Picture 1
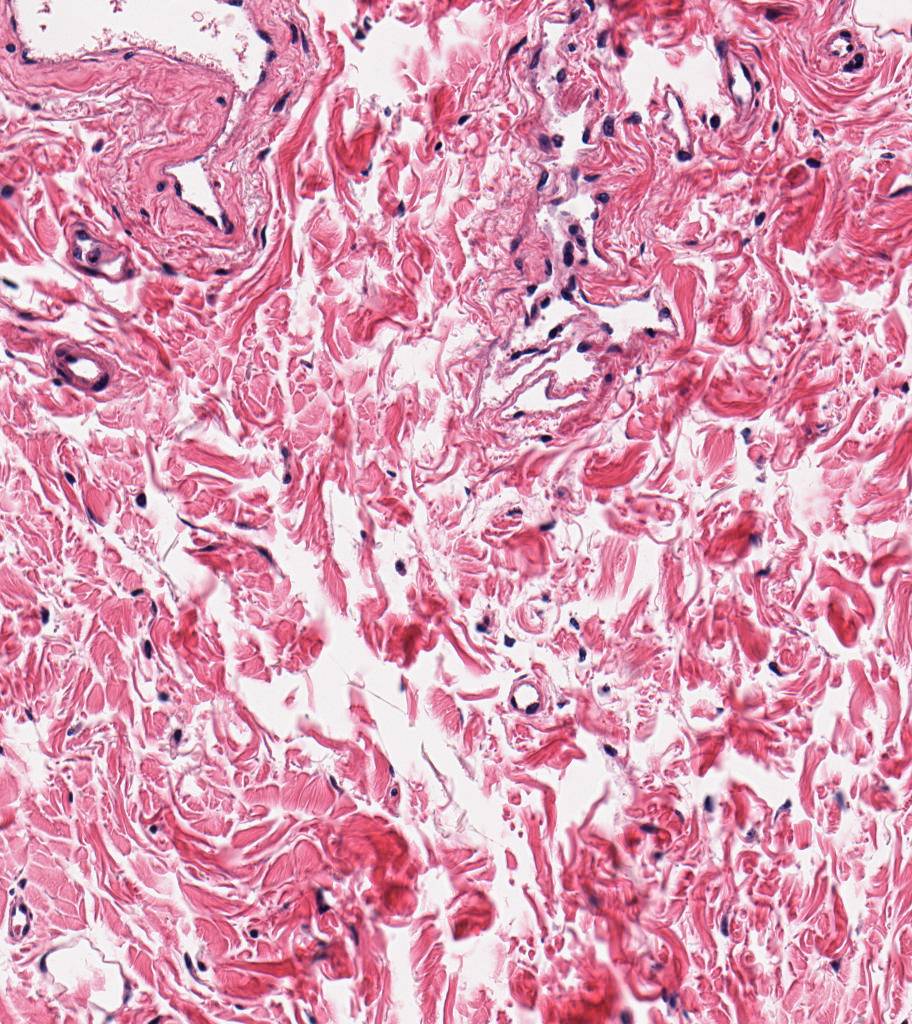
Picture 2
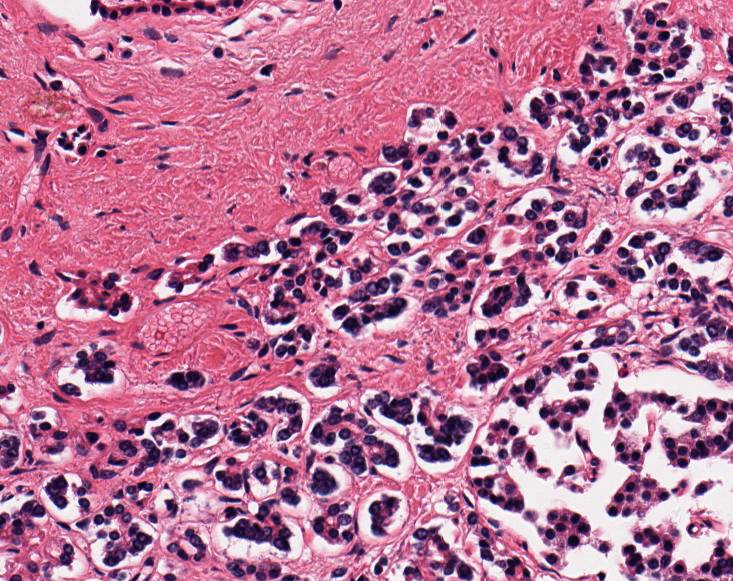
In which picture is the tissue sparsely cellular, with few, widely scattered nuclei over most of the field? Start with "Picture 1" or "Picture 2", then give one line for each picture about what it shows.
Picture 1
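In picture 1: Nuclei are sparse, mostly small dark spindle or oval fibroblast nuclei scattered singly between the bundles.
In picture 2: The nest cells have scant cytoplasm, so their nuclei appear crowded together.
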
